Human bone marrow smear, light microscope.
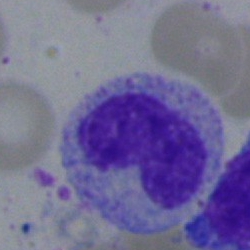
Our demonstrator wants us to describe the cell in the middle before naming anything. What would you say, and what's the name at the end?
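Round outline, first of all. The nucleus is kidney-shaped, indented on its lower side, and no distinct nucleoli are visible in it. Fine purple granules are scattered through the cytoplasm. I'd call this a metamyelocyte.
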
